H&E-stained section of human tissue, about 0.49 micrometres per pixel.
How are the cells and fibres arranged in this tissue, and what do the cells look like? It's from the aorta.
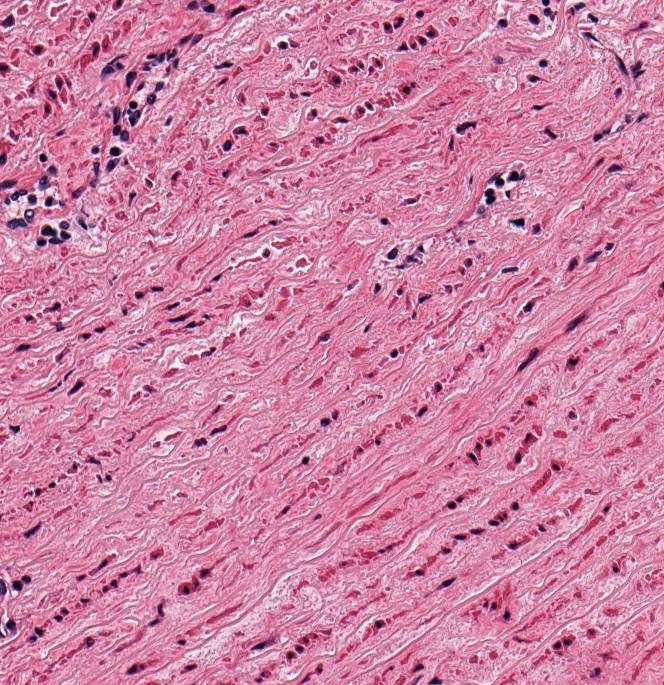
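Wavy pink fibres fill the field, running diagonally from lower left to upper right. They stain strongly eosinophilic, slightly wavy rather than straight. Most nuclei are small, dark and elongated, lying parallel to the fibres. Up at the top left sit small clusters of dark round nuclei.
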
